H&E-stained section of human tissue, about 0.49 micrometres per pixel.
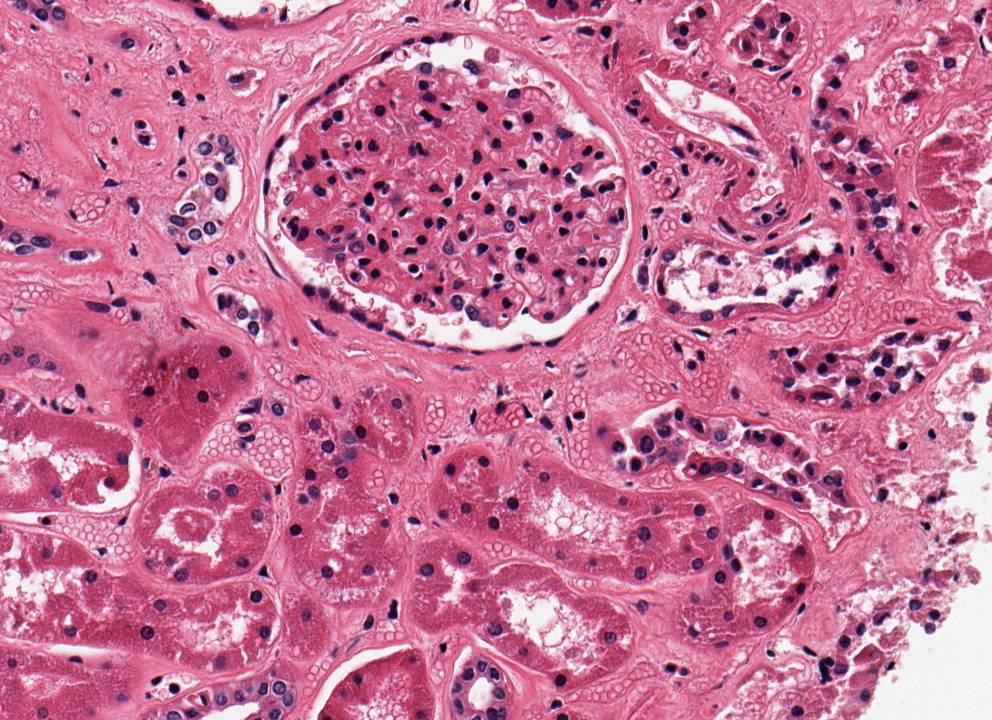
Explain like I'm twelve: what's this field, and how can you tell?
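Mostly you are looking at cortical labyrinth of the kidney. Find the single glomerulus in the upper centre, its tuft encircled by a narrow clear rim of Bowman's space.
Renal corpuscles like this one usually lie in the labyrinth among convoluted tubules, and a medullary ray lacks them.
Around it, cross-cut tubules fill most of the field, lined by cuboidal cells with abundant granular eosinophilic cytoplasm.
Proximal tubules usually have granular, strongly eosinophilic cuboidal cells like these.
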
